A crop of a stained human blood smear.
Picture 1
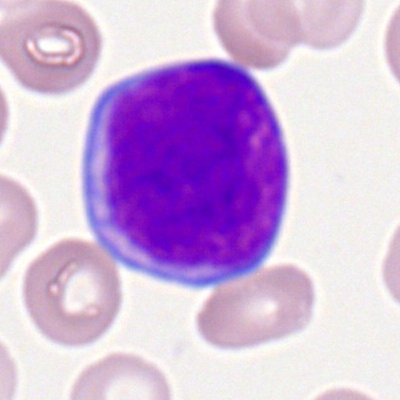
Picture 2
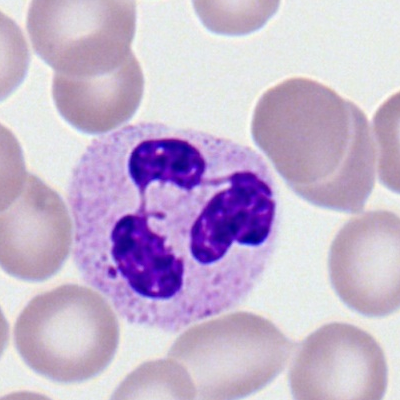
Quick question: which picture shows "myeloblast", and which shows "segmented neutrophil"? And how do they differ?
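Picture 1 shows a myeloblast, picture 2 a segmented neutrophil. First, the nucleus: in the myeloblast it is a single unlobed mass filling almost the whole cell, while in the segmented neutrophil it is divided into three separate lobes joined by thin thread-like strands.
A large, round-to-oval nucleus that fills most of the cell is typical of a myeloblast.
Second, the cytoplasm: the myeloblast has only a thin blue rim, seen best along the left and lower edges, whereas the segmented neutrophil's is plentiful and pale pinkish-lilac.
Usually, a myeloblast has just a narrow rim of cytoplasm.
Third, granules: none are distinctly visible in the myeloblast, but fine, small lilac-pink granules fill the neutrophil's cytoplasm.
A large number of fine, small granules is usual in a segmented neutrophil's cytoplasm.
Fourth, the segmented neutrophil's chromatin is dark purple and coarsely clumped, with no visible nucleoli.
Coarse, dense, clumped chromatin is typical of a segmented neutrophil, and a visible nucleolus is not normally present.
Finally, the myeloblast's outline is smooth and somewhat angular, with fairly straight stretches between rounded corners and no projections or hair-like extensions, and no vacuoles are seen in the cell.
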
